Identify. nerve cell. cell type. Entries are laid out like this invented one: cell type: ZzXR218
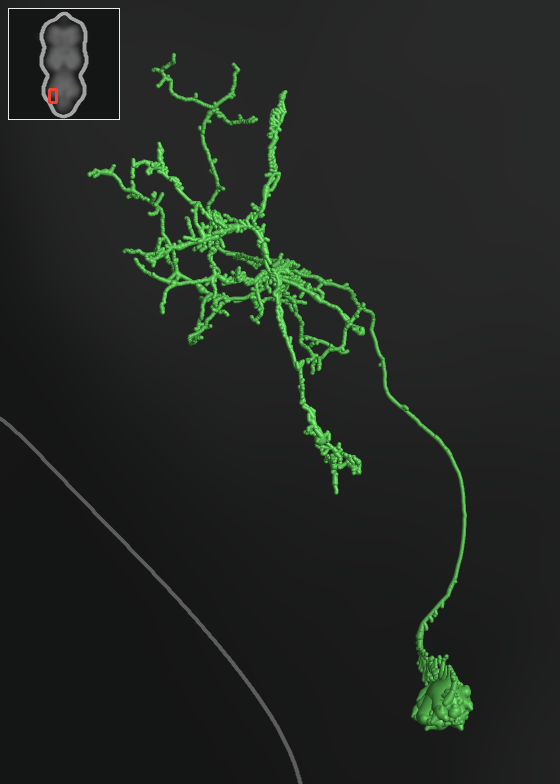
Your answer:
cell type: IN13A045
